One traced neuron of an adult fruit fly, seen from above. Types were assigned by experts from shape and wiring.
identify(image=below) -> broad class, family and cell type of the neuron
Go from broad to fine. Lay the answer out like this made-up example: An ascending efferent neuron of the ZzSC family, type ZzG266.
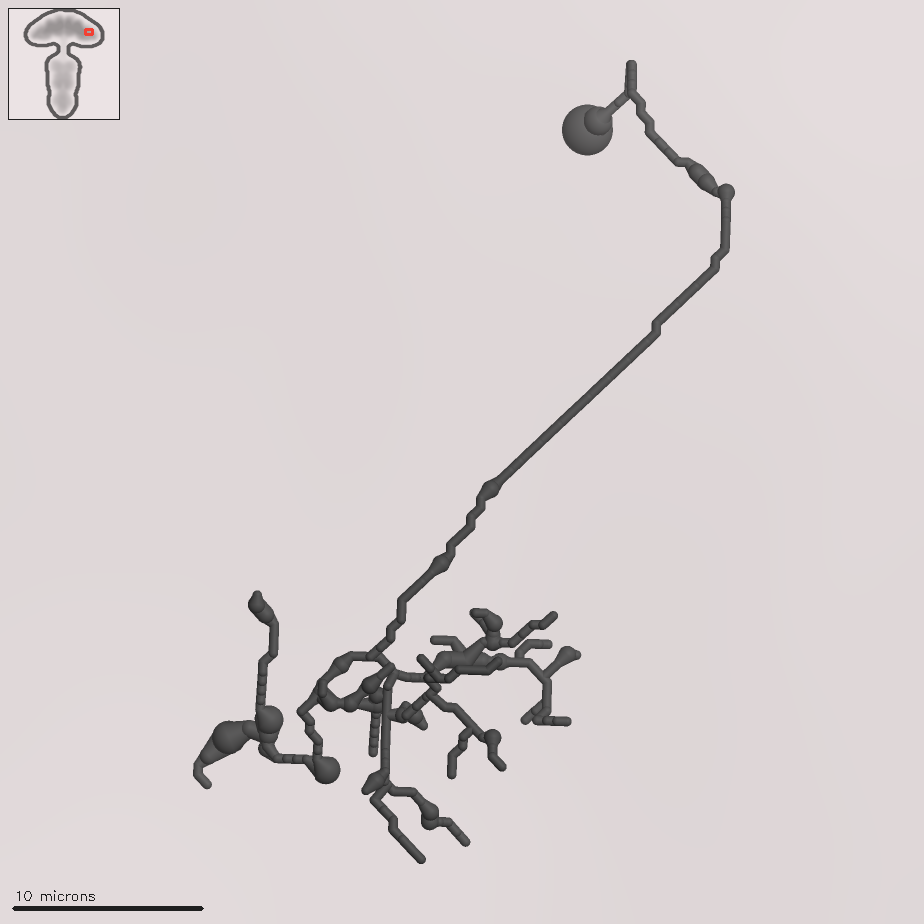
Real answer: An optic-lobe intrinsic neuron of the Cm family, type Cm2.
